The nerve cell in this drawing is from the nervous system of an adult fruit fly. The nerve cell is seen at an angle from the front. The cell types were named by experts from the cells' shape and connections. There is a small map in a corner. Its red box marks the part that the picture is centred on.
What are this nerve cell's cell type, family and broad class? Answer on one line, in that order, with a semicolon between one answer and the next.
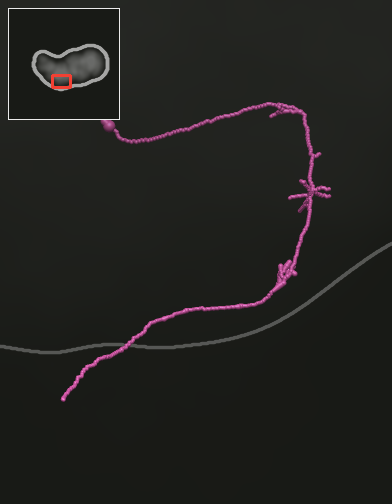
C2; C; optic-lobe intrinsic neuron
